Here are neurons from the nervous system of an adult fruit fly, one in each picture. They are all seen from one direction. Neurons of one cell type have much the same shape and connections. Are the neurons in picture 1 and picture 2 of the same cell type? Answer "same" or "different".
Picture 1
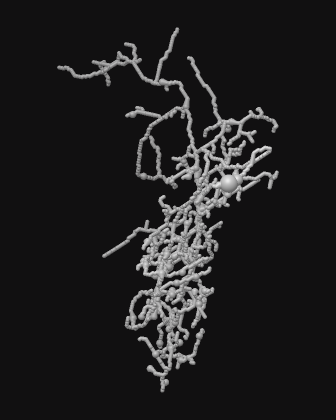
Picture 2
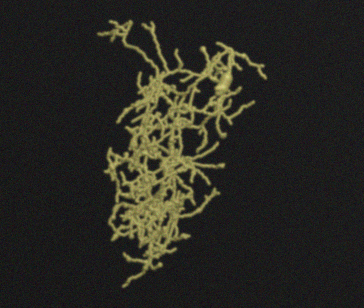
same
